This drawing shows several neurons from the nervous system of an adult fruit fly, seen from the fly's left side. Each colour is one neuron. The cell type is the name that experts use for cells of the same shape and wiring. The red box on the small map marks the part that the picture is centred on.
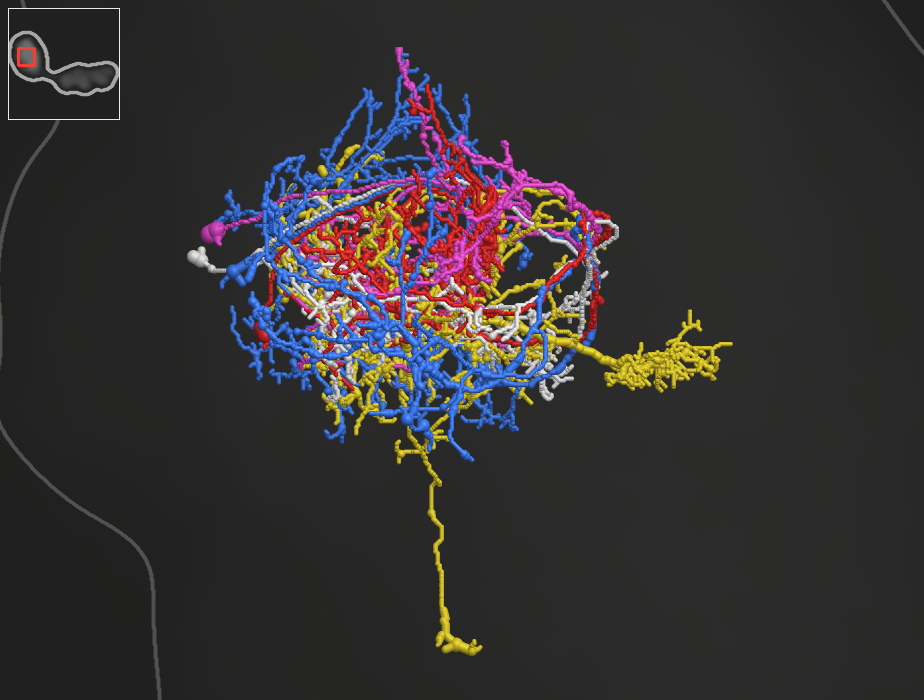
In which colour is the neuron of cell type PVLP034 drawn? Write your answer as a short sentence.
The colour is red.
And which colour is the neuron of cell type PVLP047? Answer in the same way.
The colour is magenta.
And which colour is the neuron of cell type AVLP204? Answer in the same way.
The colour is blue.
